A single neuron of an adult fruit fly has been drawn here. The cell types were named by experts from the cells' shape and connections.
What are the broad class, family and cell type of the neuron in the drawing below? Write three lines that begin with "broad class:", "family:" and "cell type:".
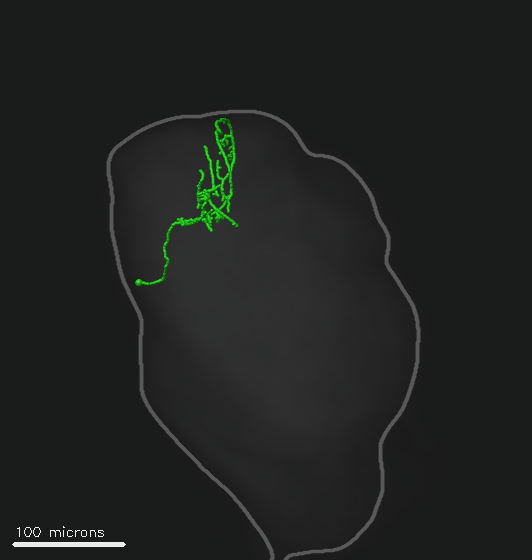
broad class: central-brain intrinsic neuron
family: hemilineage DM4_dorsal
cell type: pC1_19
